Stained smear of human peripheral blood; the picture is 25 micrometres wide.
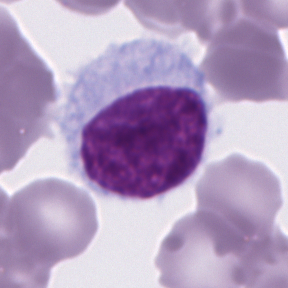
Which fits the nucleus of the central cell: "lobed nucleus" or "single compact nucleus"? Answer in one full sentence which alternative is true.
This cell's nucleus is a single compact mass, round, oval or kidney-shaped.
